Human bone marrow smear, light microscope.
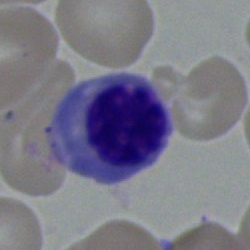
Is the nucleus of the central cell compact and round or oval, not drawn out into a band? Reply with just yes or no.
Yes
